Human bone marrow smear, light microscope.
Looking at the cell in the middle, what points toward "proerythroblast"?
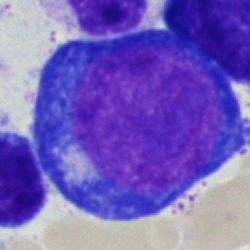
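Proerythroblast. Chromatin finely granular, evenly spread. Cytoplasm deep blue. Cytoplasmic rim wider left of the nucleus than right. Pale clear zone in the cytoplasm beside the lower left of the nucleus.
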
